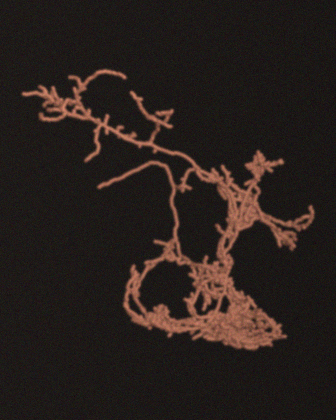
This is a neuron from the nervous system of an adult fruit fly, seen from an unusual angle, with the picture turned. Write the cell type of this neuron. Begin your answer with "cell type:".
cell type: AOTU100m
